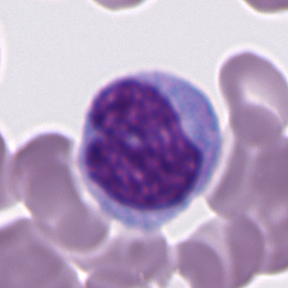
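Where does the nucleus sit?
Off-centre, toward the upper left of the cell.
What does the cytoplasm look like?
Pale blue, with no coarse granules and no vacuoles.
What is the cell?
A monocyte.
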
